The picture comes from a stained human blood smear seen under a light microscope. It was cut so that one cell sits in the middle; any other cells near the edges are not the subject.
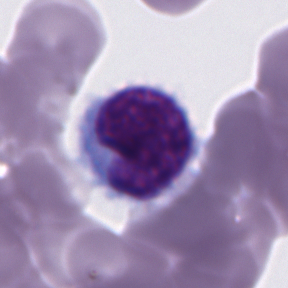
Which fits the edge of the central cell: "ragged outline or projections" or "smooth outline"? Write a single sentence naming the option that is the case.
In outline, this cell is rough rather than smooth and even.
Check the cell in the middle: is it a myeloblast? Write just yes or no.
no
